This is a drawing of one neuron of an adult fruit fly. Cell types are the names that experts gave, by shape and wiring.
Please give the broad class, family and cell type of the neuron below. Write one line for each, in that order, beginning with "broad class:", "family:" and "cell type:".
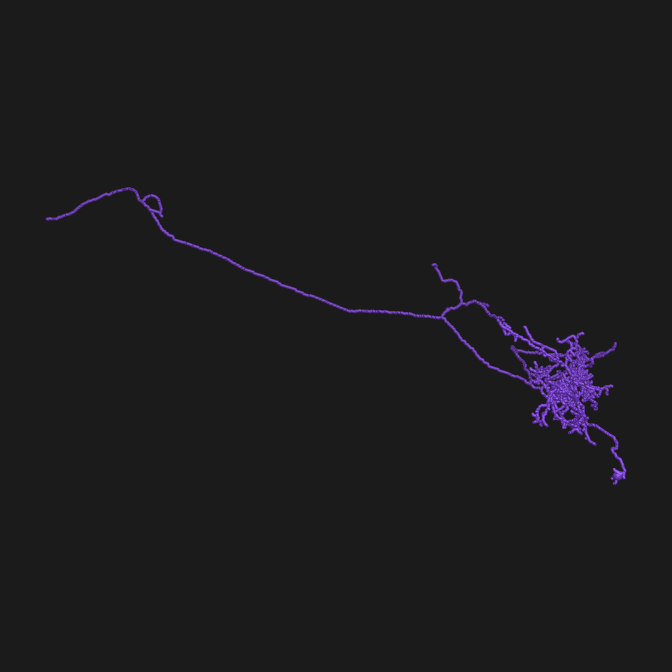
broad class: central-brain intrinsic neuron
family: hemilineage VLPl&p2_lateral
cell type: CB4116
